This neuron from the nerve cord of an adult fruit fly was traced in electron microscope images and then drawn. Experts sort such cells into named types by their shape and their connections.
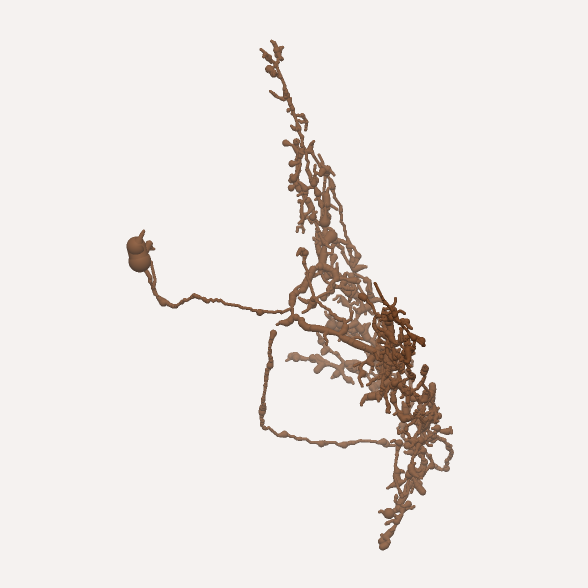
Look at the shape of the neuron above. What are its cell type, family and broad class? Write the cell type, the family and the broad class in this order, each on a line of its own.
IN00A014
hemilineage 00A
nerve-cord intrinsic neuron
